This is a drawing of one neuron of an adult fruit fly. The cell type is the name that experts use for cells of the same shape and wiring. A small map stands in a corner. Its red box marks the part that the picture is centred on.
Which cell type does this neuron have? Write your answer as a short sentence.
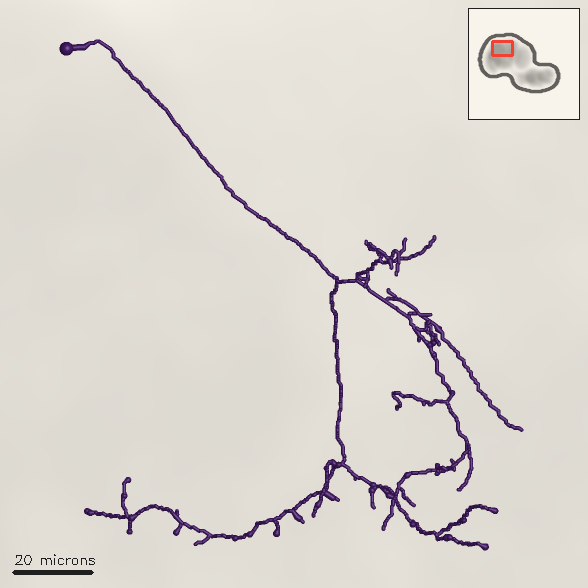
The cell type is CB1833.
